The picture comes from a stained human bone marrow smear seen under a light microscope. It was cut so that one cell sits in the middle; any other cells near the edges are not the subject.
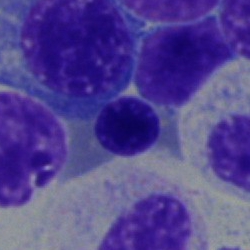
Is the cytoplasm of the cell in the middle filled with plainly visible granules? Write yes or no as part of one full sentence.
No, no granules can be seen in the cytoplasm of this cell.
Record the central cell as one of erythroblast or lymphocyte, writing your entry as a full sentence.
The central element of this crop is a cell, namely an erythroblast.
